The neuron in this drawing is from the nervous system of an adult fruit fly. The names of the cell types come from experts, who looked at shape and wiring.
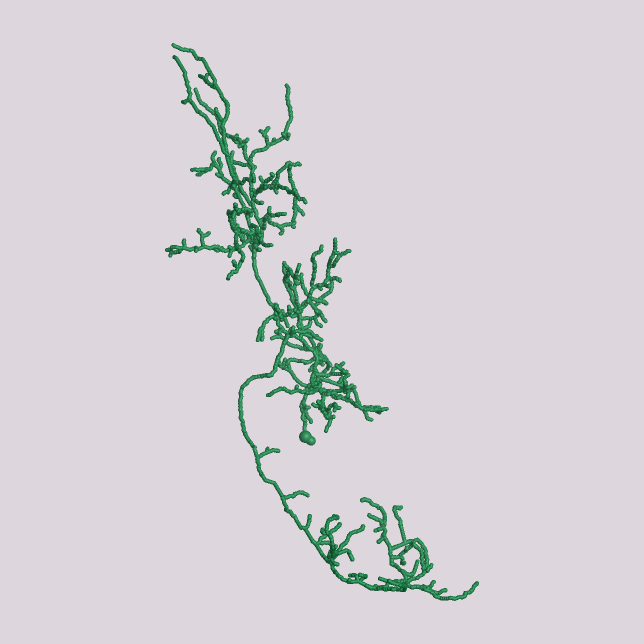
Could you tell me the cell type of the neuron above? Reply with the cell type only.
IN19B068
